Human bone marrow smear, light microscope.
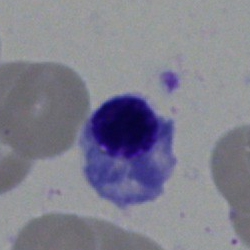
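Erythroblast, centre of field. Chromatin dense, very dark purple. Moderate blue cytoplasm, mostly below the nucleus, with paler patchy areas in its lower part. Outline irregular and angular, not smoothly round.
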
